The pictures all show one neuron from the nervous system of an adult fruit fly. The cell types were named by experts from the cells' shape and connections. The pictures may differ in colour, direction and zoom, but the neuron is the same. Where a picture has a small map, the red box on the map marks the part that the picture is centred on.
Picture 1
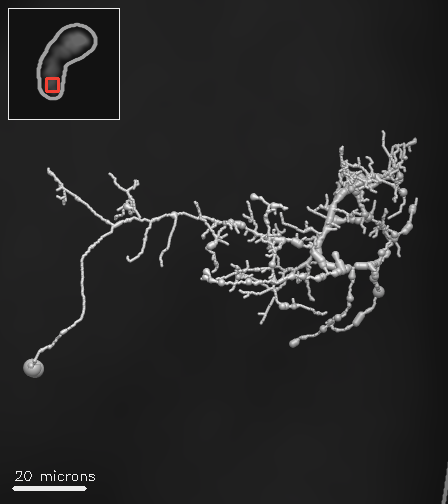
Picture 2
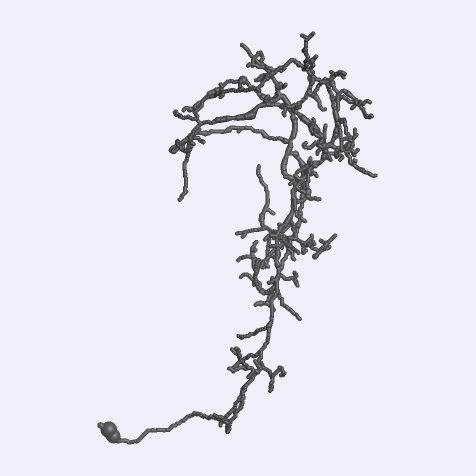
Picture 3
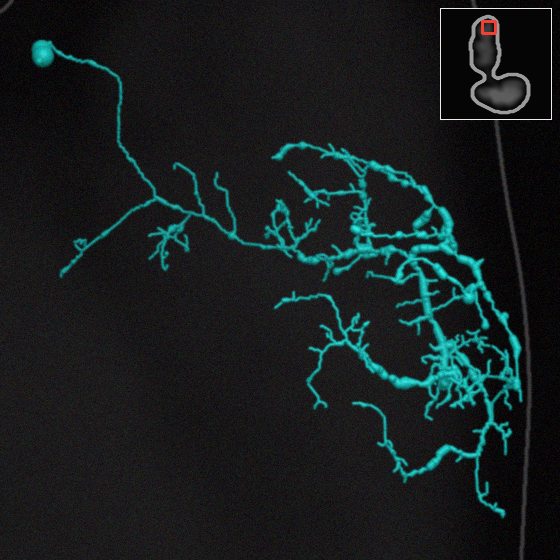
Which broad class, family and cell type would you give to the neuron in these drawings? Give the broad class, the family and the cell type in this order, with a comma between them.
nerve-cord intrinsic neuron, hemilineage 13A, IN13A050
